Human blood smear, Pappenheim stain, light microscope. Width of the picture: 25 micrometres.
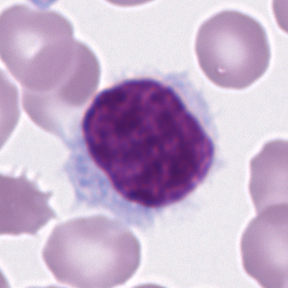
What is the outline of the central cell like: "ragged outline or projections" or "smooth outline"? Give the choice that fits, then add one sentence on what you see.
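Ragged outline or projections. The edge of the cytoplasm bears fine hair-like projections.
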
